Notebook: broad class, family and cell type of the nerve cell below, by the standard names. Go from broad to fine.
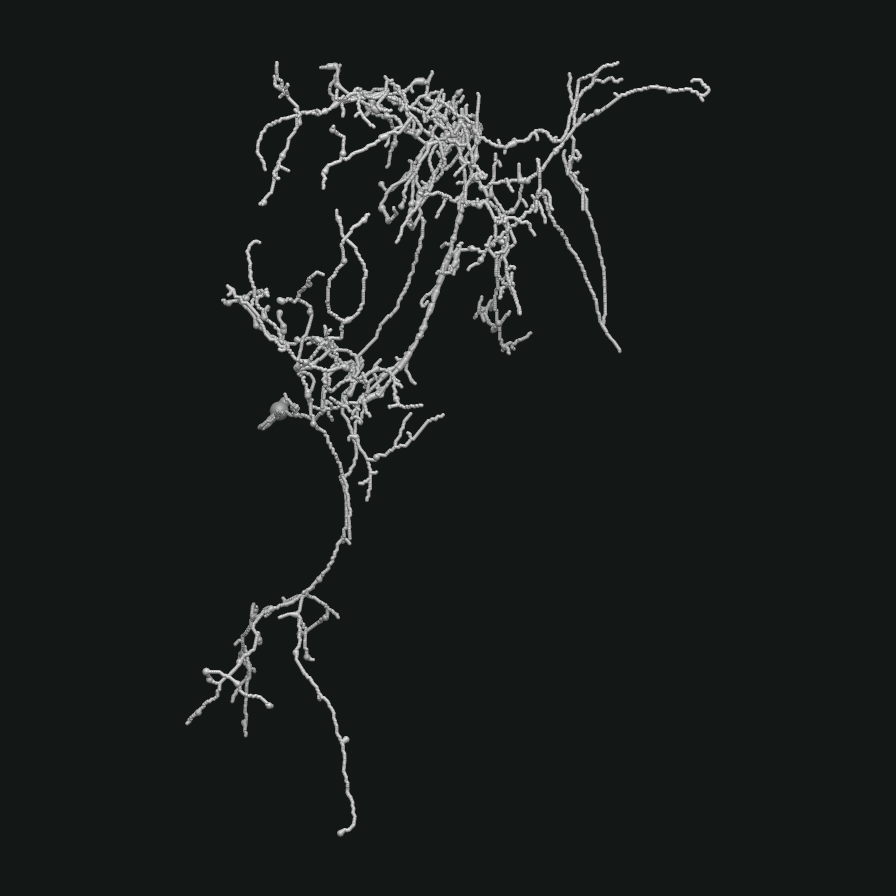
nerve-cord intrinsic neuron; hemilineage 12A; IN12A031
